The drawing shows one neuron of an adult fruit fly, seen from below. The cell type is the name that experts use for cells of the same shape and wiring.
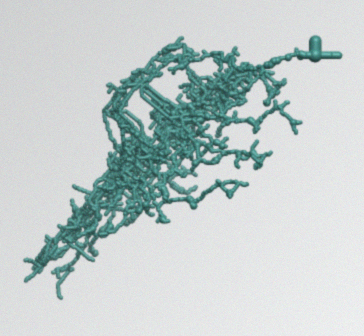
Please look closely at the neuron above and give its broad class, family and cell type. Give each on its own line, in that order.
optic-lobe intrinsic neuron
Dm
Dm20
